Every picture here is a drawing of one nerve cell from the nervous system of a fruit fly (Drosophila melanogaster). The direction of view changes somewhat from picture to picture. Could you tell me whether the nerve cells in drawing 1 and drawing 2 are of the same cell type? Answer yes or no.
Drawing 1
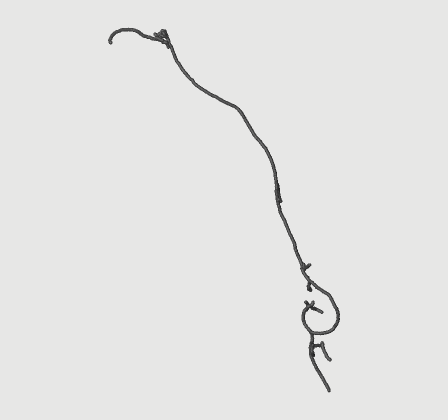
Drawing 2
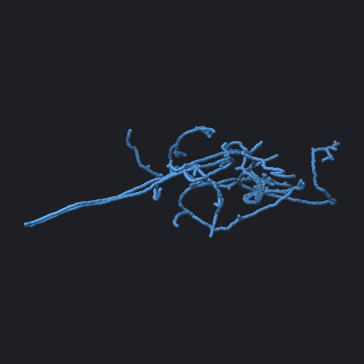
no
